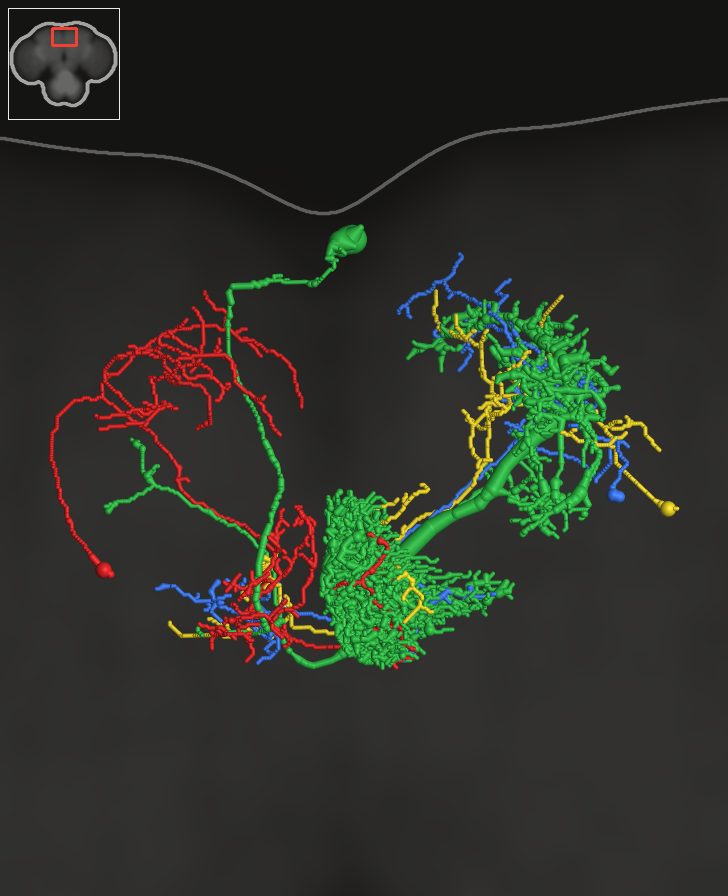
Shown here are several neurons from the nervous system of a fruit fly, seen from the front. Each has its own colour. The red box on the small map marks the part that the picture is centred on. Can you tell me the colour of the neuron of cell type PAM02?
blue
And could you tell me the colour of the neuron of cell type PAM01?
red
